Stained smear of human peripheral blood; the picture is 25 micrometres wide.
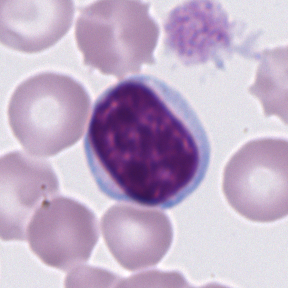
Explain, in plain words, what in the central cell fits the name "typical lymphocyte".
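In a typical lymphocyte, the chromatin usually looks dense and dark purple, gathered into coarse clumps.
The chromatin of this cell matches that, being dark purple and coarsely clumped.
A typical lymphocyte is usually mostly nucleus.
So it is here: the nucleus measures about 11 by 9 micrometres, and the pale blue cytoplasm forms only a narrow rim around it. The nucleus is oval, with no indentation.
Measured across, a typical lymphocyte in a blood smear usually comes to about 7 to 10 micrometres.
This cell, at about 11 micrometres across, lies just above that range.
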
